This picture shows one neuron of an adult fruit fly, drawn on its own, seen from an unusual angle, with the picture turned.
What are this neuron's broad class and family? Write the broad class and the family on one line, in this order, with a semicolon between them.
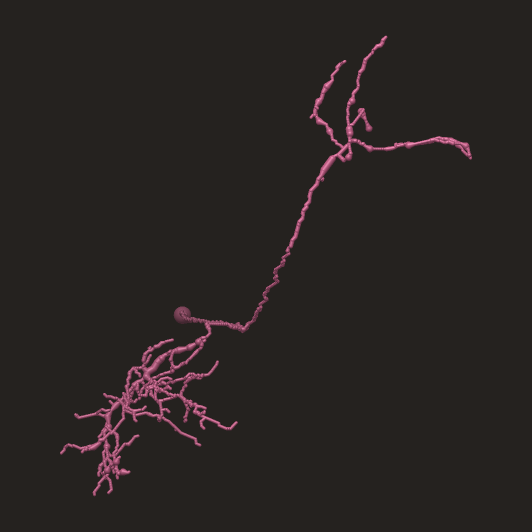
visual projection neuron; LC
